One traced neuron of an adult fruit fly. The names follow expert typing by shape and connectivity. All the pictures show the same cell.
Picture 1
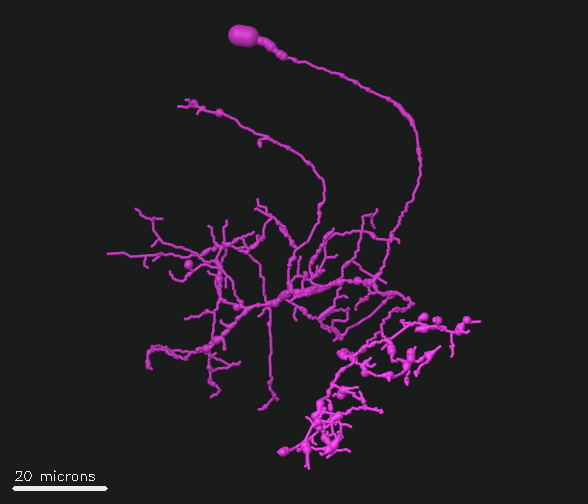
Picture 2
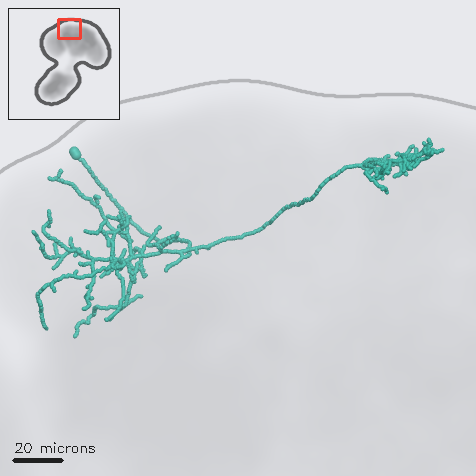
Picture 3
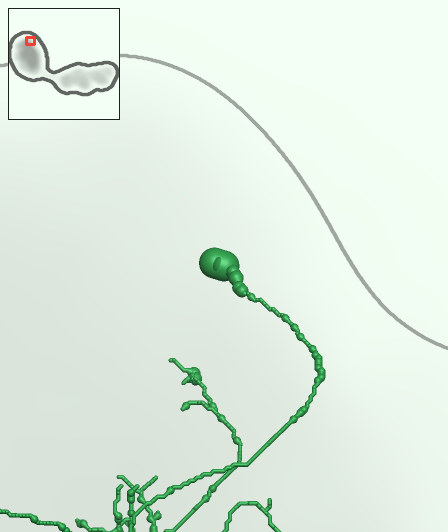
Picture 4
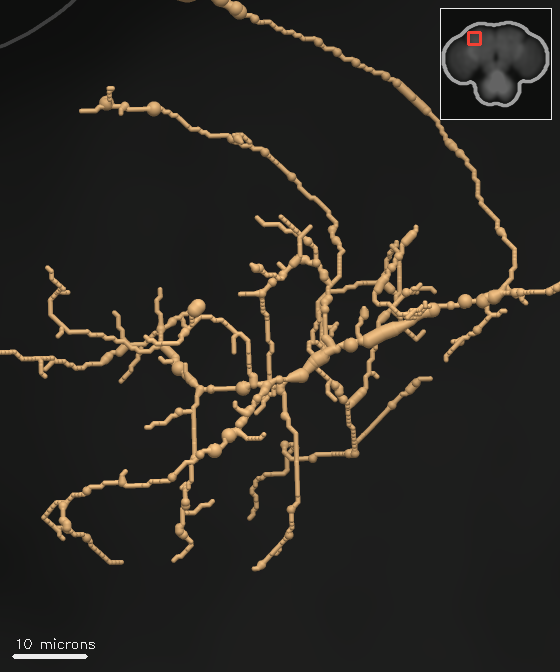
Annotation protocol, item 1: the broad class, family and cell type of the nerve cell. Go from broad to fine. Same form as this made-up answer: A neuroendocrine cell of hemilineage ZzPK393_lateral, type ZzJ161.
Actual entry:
A central-brain intrinsic neuron of hemilineage SLPad1_posterior, type CB3185.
